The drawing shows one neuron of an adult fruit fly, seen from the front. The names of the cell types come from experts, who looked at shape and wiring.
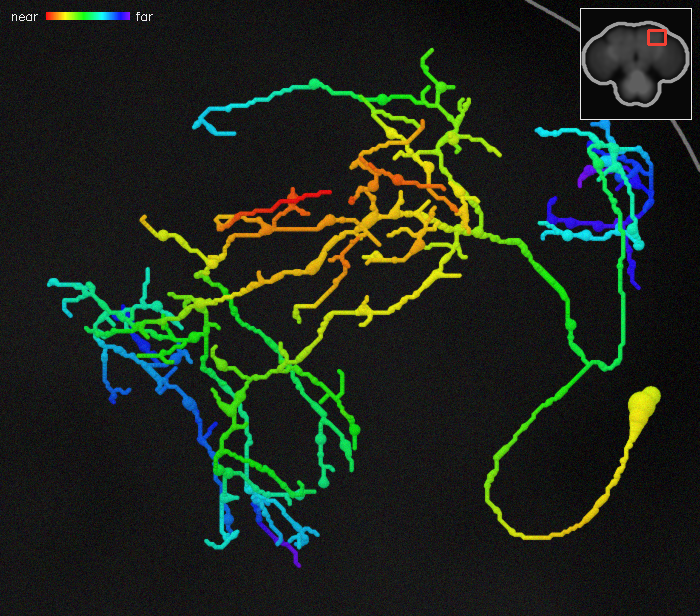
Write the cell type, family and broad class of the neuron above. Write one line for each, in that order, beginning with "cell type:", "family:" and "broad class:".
cell type: LHCENT13_d
family: hemilineage LHl4_dorsal
broad class: central-brain intrinsic neuron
